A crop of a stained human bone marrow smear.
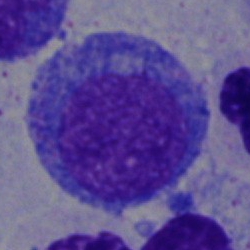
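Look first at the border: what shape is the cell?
Round, with a slightly fuzzy edge.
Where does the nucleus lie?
Toward the bottom, so the rim of cytoplasm above it is wider, and just above the nucleus that cytoplasm is paler.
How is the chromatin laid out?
Finely granular and spread evenly through the nucleus.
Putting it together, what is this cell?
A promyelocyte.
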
